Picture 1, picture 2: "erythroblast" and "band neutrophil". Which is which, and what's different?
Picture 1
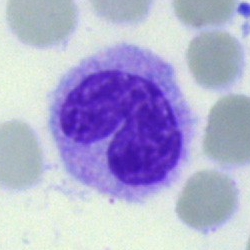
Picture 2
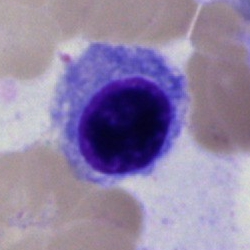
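Band neutrophil: picture 1. Erythroblast: picture 2. Band neutrophil nucleus: deeply indented by a narrow cleft, giving a kidney or horseshoe shape.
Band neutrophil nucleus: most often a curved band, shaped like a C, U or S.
Band neutrophil chromatin: dark purple and coarsely clumped, with paler patches between the clumps.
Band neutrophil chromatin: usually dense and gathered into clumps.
Erythroblast chromatin: dense and very dark purple. Band neutrophil cytoplasm: a moderate rim of pale lilac-grey around the nucleus. Erythroblast outline: roughly round, with a fuzzy, slightly irregular edge. Pale red cells lie against its right side and lower left. Shared by both cells: no distinct nucleoli and no clear vacuoles.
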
